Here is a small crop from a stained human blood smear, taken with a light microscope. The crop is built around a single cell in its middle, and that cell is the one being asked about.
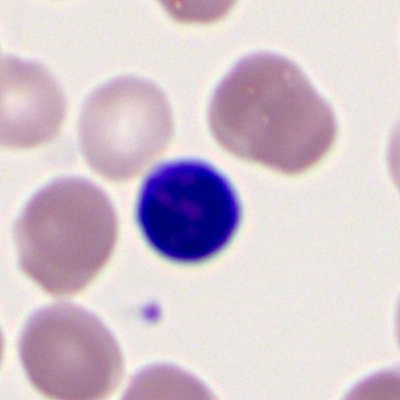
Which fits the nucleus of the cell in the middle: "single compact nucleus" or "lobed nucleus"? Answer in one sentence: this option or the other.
This cell's nucleus is a single compact mass, round, oval or kidney-shaped.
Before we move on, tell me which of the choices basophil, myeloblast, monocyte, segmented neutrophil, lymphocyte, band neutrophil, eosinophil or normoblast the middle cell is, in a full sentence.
Within this crop, a lymphocyte occupies the central position.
